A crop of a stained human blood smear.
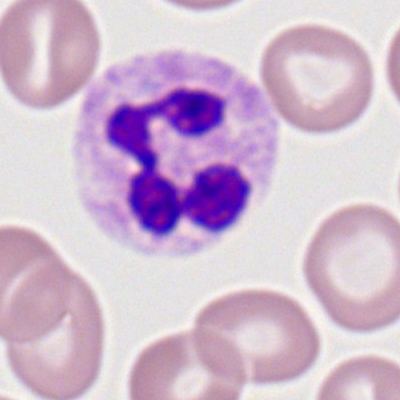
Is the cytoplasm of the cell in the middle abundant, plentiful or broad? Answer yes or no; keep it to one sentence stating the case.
Yes, around the nucleus lies a broad area of cytoplasm.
